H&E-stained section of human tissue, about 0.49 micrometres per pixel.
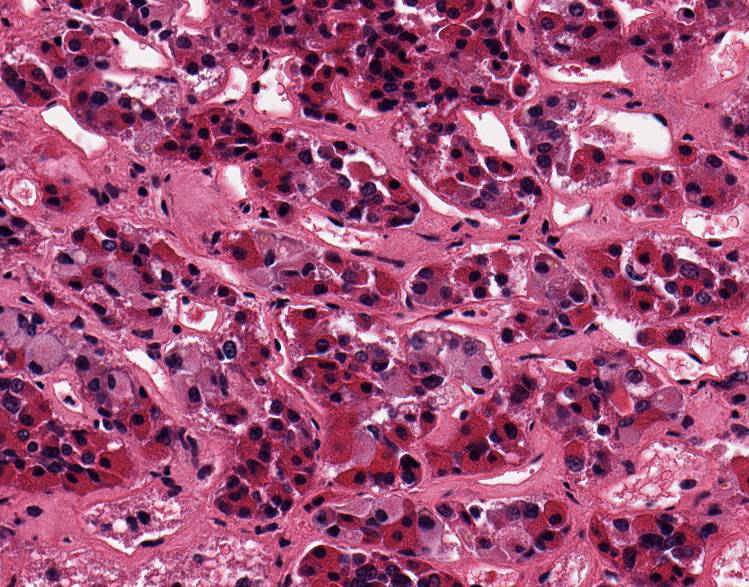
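Pituitary, haematoxylin and eosin. Most cells polygonal, with abundant deep red cytoplasm and round, darkly stained nuclei. Scattered among them, cells with pale grey-violet cytoplasm. Some cells, especially lower left and lower right, with foamy cytoplasm and clear vacuoles.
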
